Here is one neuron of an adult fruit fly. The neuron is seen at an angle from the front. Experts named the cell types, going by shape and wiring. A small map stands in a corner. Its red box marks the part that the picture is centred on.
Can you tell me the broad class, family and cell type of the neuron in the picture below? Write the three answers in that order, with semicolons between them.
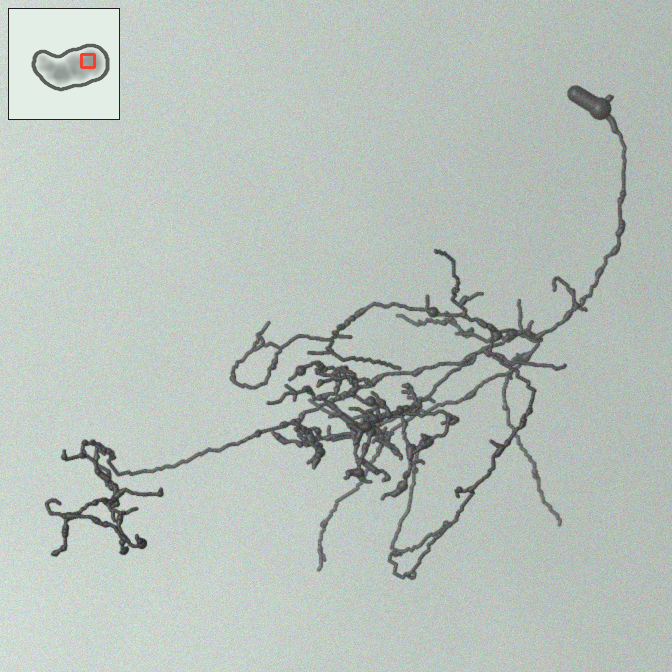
central-brain intrinsic neuron; class DAN; PAM08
